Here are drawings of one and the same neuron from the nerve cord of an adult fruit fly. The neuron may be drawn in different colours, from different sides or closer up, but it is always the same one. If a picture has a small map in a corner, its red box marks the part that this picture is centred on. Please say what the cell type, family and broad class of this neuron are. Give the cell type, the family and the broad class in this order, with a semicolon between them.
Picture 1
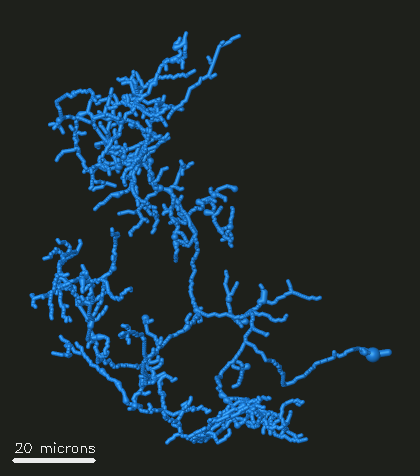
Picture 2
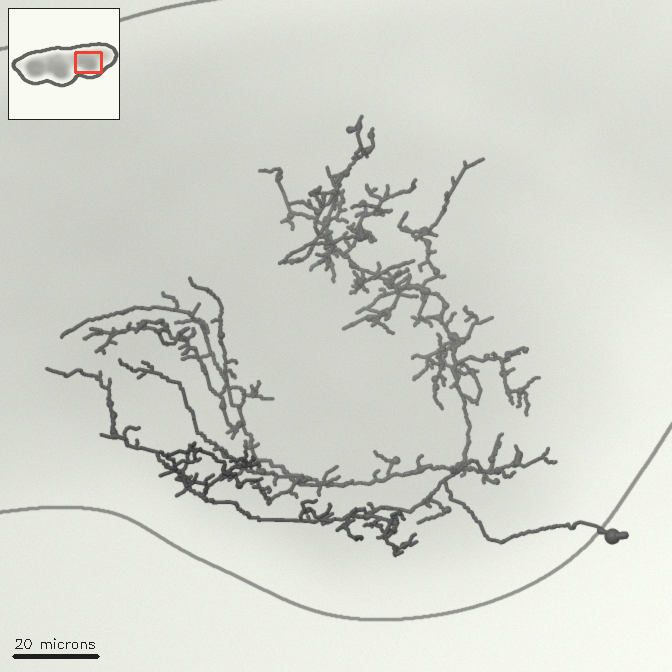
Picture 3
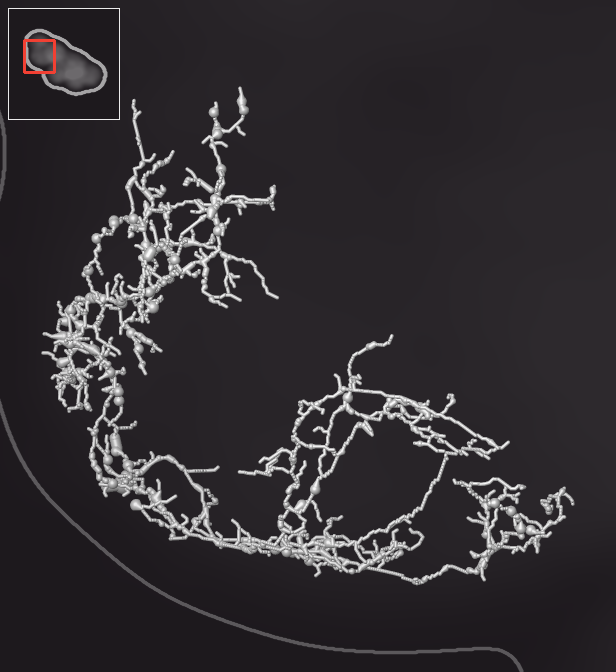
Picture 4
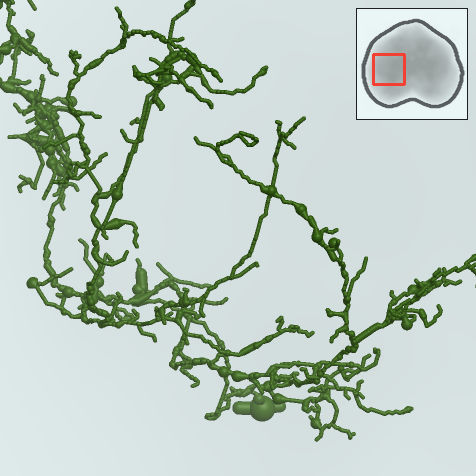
IN13A053; hemilineage 13A; nerve-cord intrinsic neuron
